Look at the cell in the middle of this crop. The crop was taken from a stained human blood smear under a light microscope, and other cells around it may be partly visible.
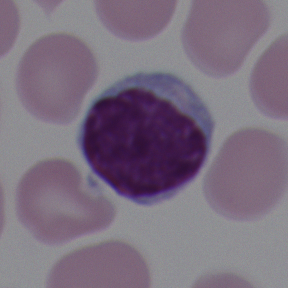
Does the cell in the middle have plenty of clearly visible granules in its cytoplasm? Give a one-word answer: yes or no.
No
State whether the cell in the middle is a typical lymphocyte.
yes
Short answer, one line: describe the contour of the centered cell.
Smoothness is lacking at the edge, which is ragged in places or drawn into projections.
